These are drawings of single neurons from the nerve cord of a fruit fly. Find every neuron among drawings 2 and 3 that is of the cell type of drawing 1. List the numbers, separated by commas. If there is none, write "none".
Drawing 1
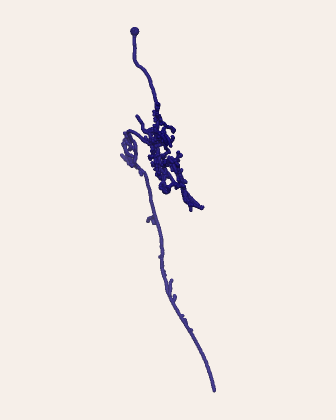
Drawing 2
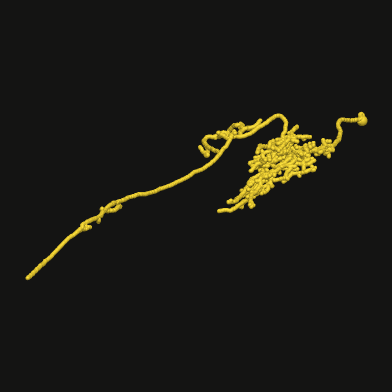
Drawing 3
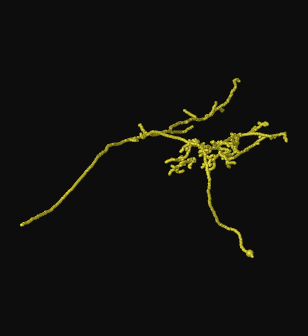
2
